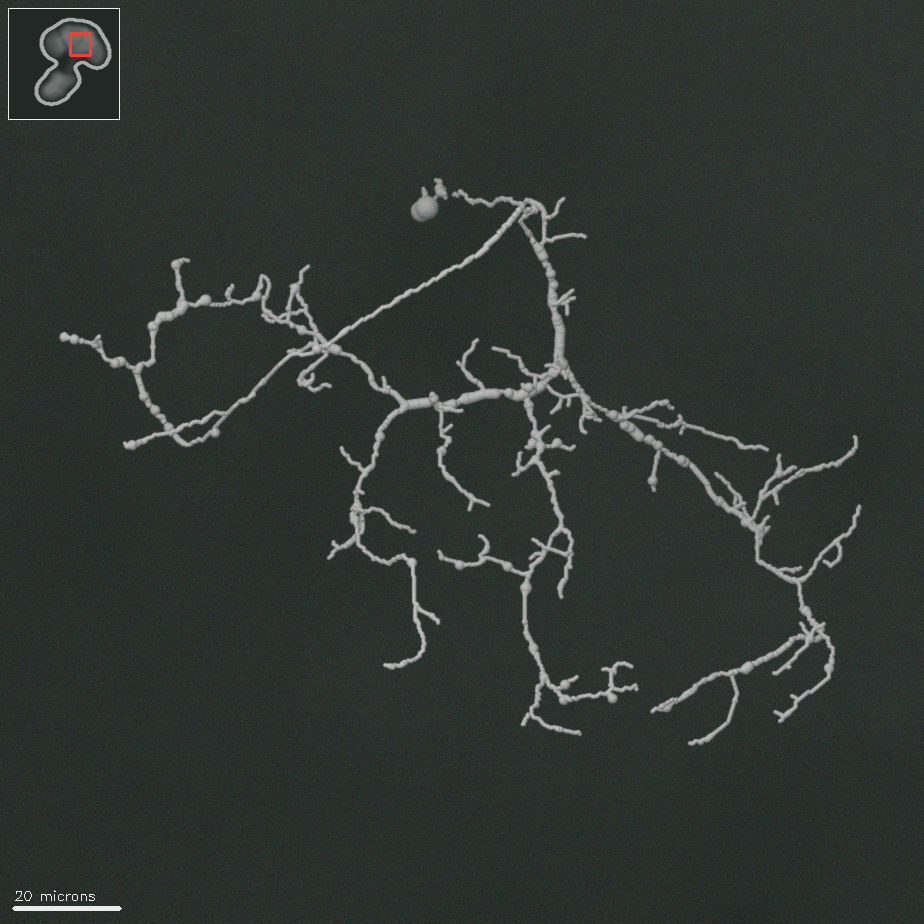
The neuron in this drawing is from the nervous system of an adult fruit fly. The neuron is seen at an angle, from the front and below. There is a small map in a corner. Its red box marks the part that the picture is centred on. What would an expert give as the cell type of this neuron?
CB1607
